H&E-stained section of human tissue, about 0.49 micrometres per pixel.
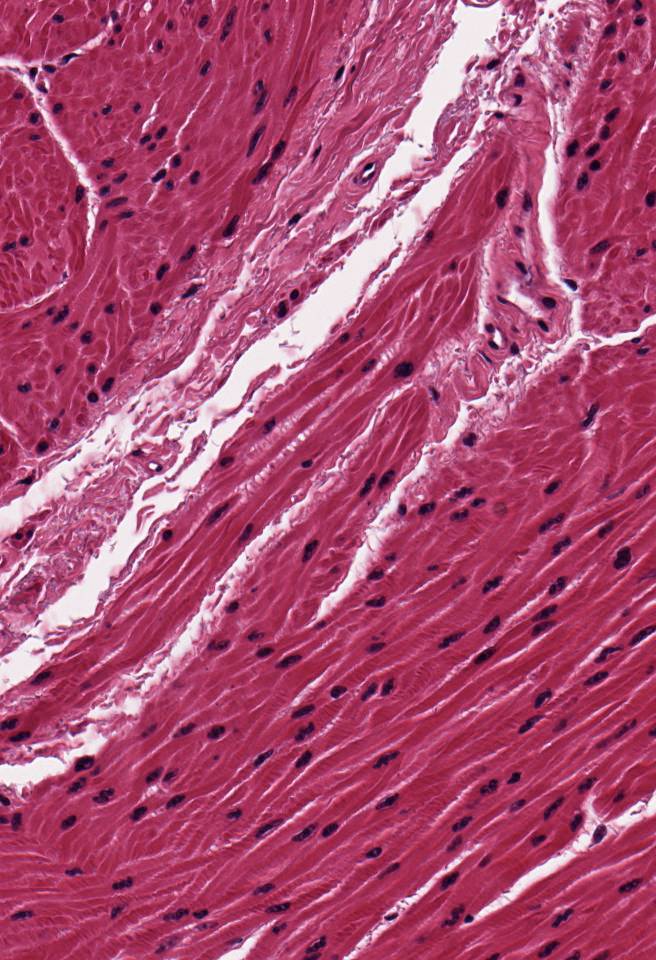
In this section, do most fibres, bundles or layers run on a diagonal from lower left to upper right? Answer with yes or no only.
Yes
